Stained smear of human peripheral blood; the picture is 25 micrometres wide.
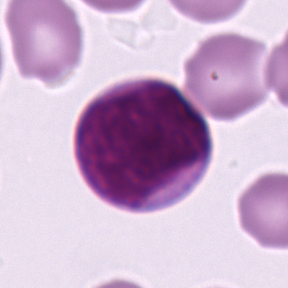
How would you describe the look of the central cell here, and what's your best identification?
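Smooth and round, the cell's outline encloses a nucleus placed off-centre toward the upper left. The chromatin is dark purple and coarsely mottled, not smooth. No vacuoles are seen in the cell. The cell is a myeloblast.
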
